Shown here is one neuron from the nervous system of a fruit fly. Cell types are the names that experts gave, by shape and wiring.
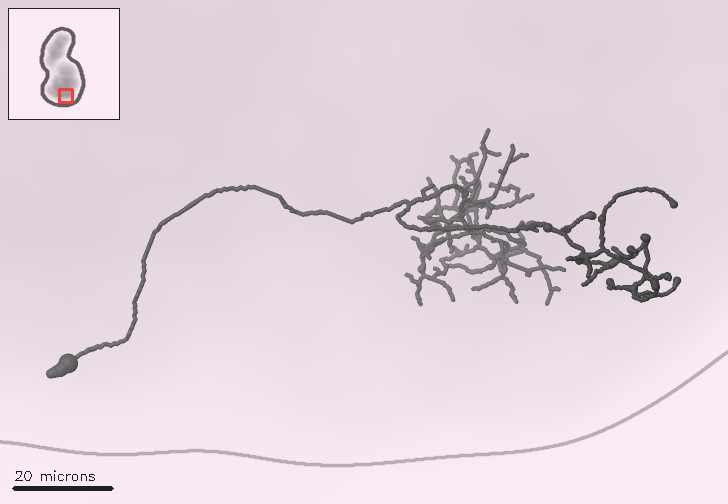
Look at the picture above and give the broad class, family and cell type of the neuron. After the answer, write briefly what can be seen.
It is a central-brain intrinsic neuron. Its family is hemilineage SLPav3. Its cell type is CB2448. The cell body is at the lower left of the picture. By the scale bar it is about 130 microns wide in this view. Dozens of branch ends can be seen.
